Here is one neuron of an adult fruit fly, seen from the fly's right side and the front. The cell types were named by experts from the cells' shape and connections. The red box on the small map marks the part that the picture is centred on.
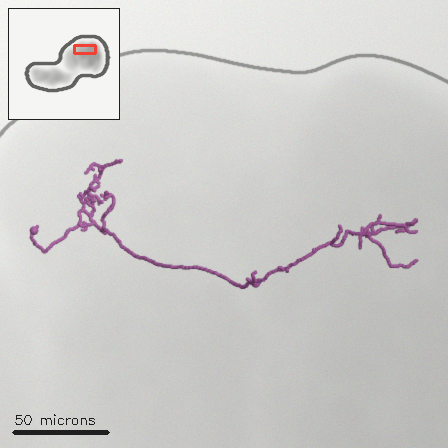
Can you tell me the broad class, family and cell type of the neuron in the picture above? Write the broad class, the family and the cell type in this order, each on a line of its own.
central-brain intrinsic neuron
class Kenyon Cell
KCg-m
